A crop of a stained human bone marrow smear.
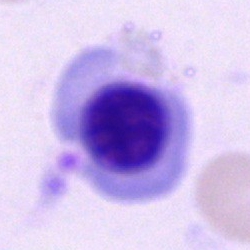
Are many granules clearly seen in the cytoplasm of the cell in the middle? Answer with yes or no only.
No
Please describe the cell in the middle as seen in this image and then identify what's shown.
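Chromatin deep purple, dense. Cytoplasm a rim around the nucleus, wider on the left than the right, without vacuoles. Two small purple fragments just outside the lower left edge of the cell. Erythroblast.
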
